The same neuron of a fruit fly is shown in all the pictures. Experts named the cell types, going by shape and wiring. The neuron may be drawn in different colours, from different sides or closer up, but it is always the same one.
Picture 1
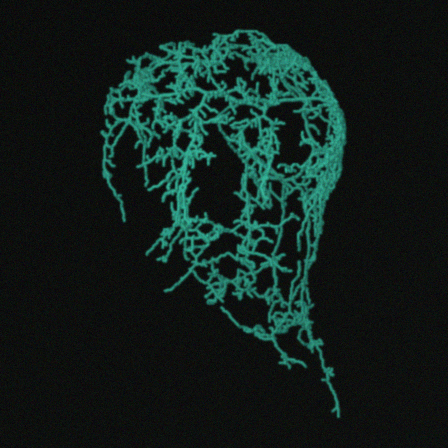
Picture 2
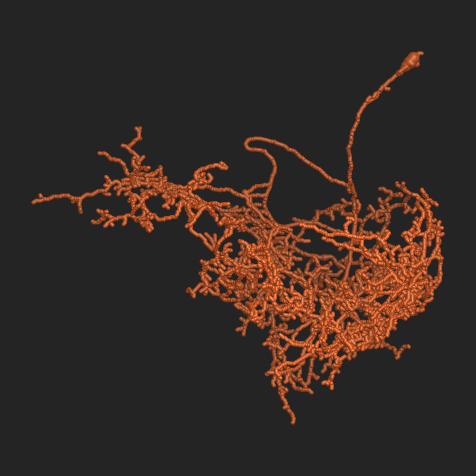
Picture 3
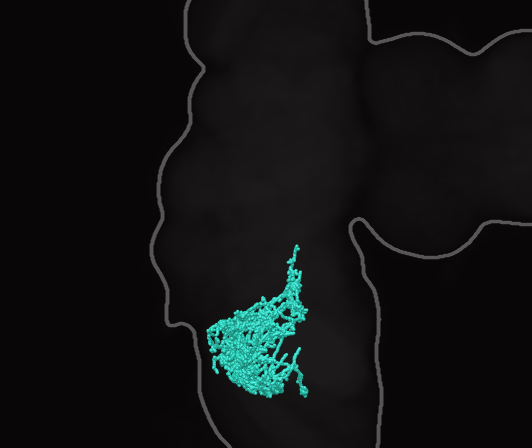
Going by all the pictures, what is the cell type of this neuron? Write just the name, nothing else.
AVLP078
